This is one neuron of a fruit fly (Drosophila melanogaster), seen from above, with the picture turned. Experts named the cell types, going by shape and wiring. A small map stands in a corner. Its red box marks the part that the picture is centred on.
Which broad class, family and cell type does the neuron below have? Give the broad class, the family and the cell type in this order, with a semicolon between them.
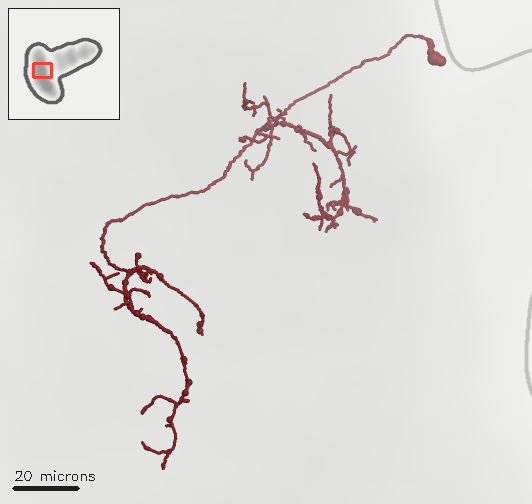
central-brain intrinsic neuron; hemilineage DL1_ventral; SIP089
